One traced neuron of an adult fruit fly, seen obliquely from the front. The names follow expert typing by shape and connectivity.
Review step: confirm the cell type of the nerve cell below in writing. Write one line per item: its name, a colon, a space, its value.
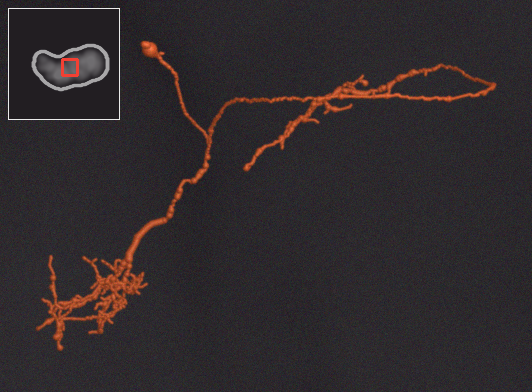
cell type: LC6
